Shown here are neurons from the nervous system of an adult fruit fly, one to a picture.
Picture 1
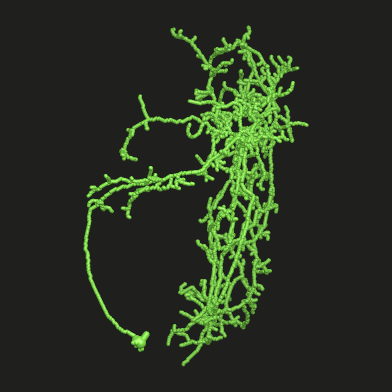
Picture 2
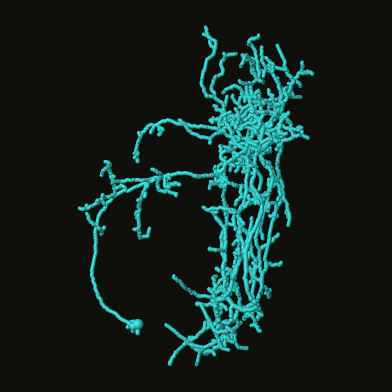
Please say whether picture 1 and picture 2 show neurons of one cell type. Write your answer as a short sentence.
They are of the same cell type.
